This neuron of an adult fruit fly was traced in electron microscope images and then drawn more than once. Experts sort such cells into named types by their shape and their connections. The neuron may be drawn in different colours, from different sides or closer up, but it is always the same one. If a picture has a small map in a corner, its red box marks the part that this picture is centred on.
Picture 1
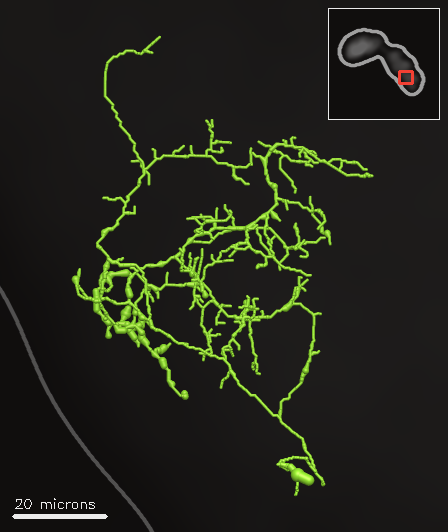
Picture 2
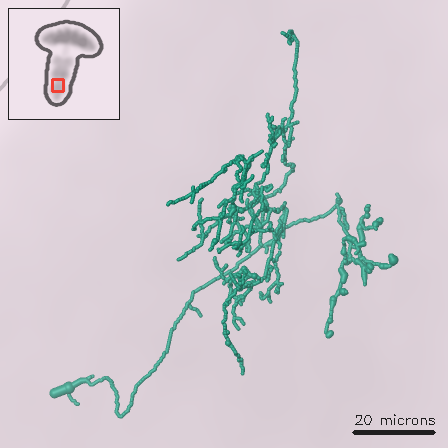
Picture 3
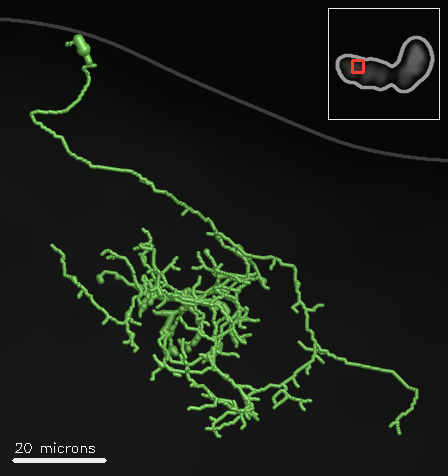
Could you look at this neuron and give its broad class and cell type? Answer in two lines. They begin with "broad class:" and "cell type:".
broad class: nerve-cord intrinsic neuron
cell type: INXXX391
